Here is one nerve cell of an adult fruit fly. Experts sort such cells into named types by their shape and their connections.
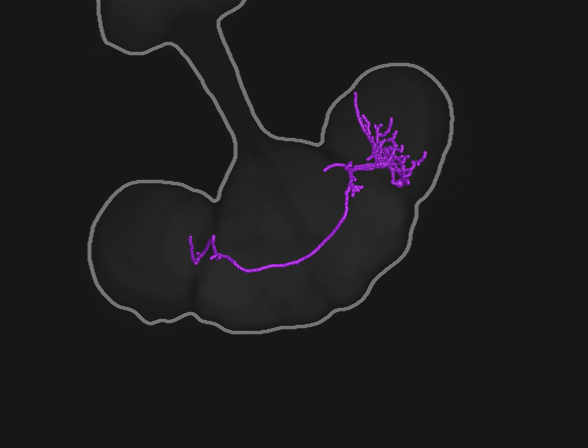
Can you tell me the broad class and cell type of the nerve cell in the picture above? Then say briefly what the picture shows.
It is a visual projection neuron. The cell type is aMe10. It lies in the brain. As drawn here it is wider than it is tall.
